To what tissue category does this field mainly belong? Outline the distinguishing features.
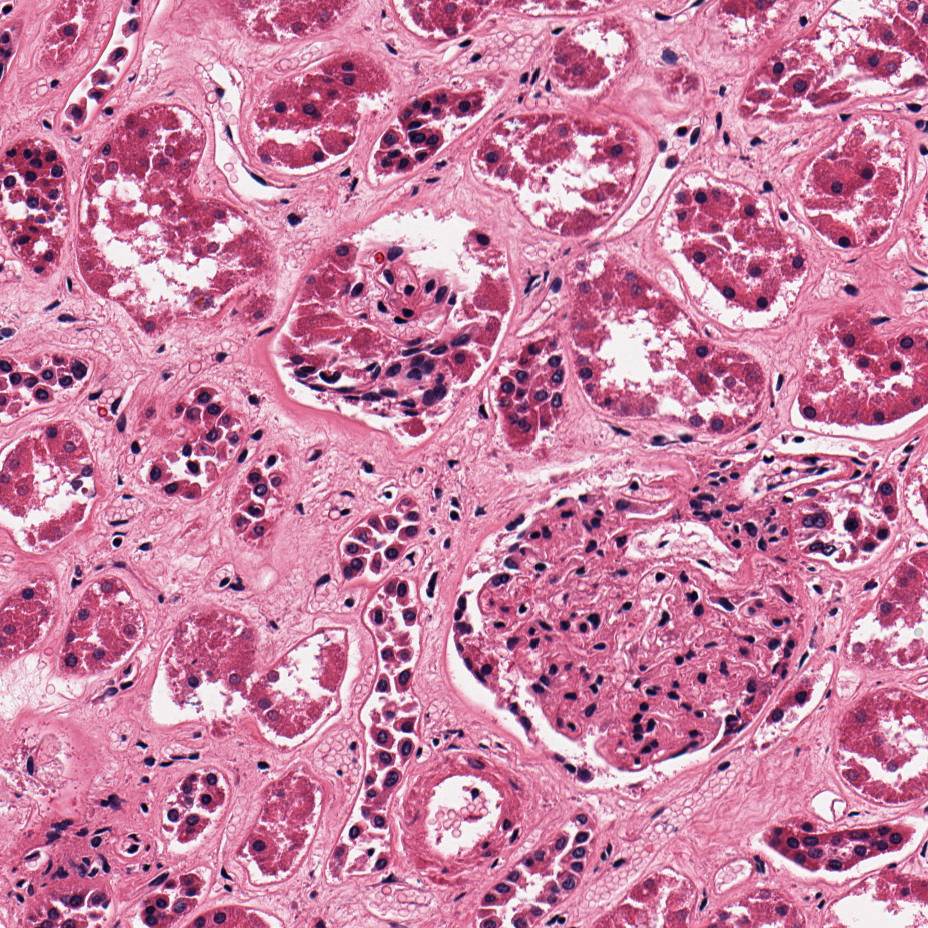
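Shown is the cortical labyrinth of the kidney. A large rounded glomerulus lies lower right among packed tubule cross-sections, its tuft crowded with small dark nuclei, a thin clear crescent parting it from the capsule on the left.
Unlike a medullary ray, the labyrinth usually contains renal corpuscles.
Most tubules are lined by cells with abundant granular, deep pink cytoplasm.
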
